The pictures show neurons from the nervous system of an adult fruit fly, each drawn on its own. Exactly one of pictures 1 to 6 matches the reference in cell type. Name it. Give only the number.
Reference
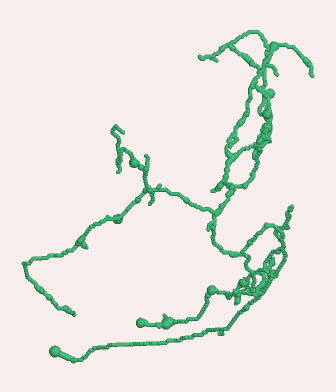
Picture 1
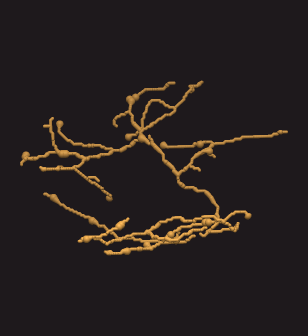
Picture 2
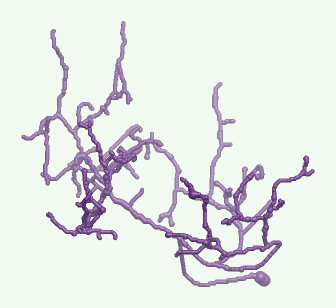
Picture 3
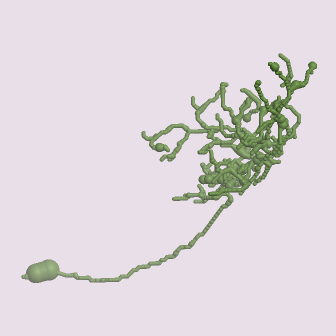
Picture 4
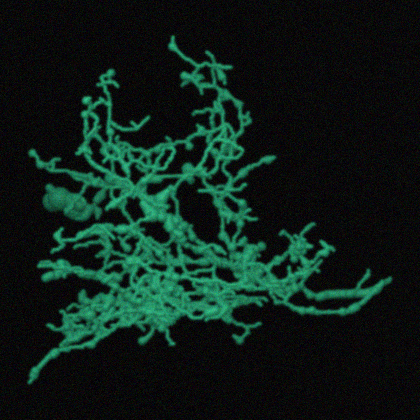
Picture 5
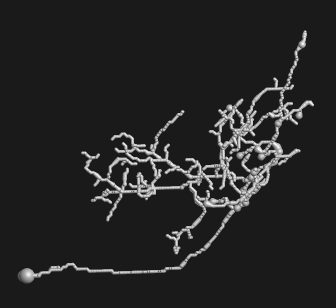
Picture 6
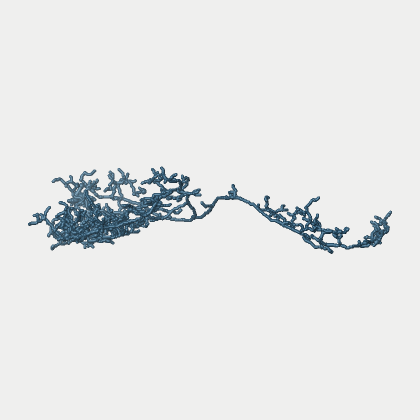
1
